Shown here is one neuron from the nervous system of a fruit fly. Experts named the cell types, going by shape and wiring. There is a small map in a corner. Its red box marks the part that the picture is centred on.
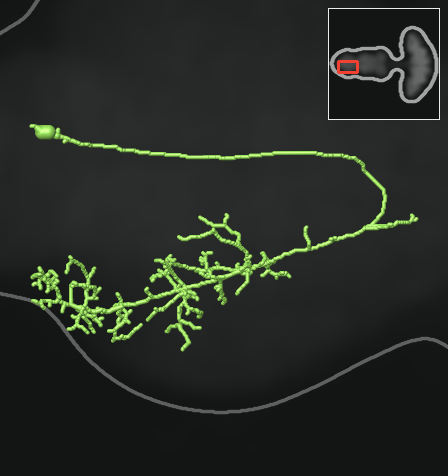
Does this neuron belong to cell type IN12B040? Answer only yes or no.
yes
